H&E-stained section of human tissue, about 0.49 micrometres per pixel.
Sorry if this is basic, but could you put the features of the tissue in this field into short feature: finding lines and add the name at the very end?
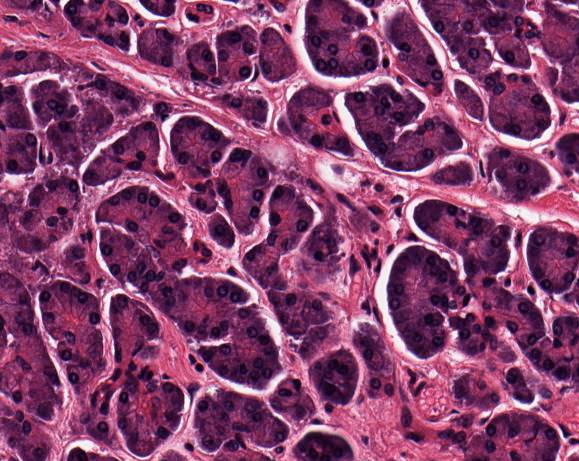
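Arrangement: closely packed acini filling the field
Band: pink fibrous tissue running diagonally from upper left toward the right side
Acinar cells: pyramidal, arranged radially around a small central point
Nuclei: one small, round, dark-staining nucleus per cell
Between acini: thin strands of pink collagen
Name: pancreas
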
